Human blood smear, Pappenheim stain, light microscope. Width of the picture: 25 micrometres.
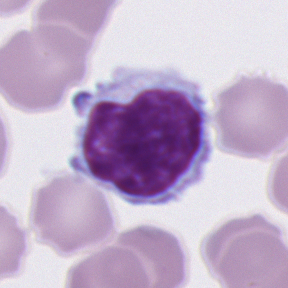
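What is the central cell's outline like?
Irregular and ragged rather than smooth, with fine short projections fringing much of the surface.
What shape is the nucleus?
Roughly round, with a shallow notch in its top edge; it fills about 70% of the cell's area.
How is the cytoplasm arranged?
As a narrow pale grey-blue rim, broadest above the nucleus.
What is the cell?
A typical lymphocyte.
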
